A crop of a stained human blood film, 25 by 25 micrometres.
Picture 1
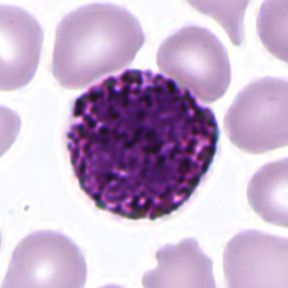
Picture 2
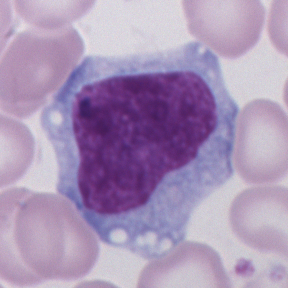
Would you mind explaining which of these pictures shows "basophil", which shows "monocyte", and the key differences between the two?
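Picture 1's your basophil, picture 2's the monocyte. The big difference is the granules: in the basophil they're dark purple to nearly black, coarse and varying in size, spread over the whole cell including its centre, while no coarse coloured granules are seen in the monocyte's cytoplasm.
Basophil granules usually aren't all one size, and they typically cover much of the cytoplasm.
Because granules lie over it, you can't outline the basophil's nucleus; the monocyte's nucleus is a single irregular, angular mass, not split into separate lobes.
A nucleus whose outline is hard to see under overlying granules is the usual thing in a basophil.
The basophil's granules reach the very edge and make the margin bumpy, with a purple-violet ground between them, whereas the monocyte's outline is irregular, with several blunt angular corners. The monocyte's cytoplasm is plentiful and pale grey-blue, its rim wider on the lower right than on the upper left, with several small clear vacuoles mostly near its lower edge.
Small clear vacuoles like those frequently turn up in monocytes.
The basophil measures about 13 micrometres across.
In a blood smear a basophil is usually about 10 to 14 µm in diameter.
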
